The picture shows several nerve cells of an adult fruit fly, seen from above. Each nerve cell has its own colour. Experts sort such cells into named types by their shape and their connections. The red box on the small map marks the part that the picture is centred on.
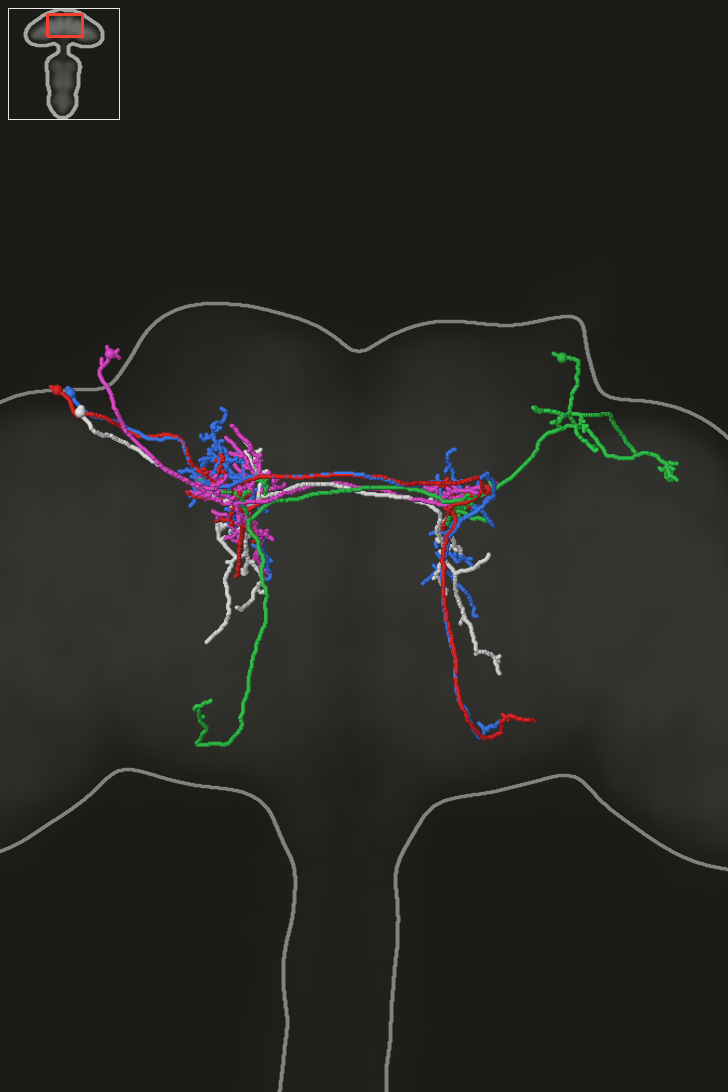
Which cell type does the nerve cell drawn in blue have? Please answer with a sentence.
The cell type is LAL090.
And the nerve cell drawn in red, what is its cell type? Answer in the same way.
The cell type is LAL093.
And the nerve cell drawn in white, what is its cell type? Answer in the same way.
The cell type is LAL094.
